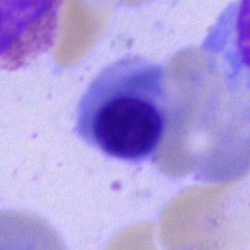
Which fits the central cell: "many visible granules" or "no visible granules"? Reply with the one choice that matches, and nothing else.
No visible granules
